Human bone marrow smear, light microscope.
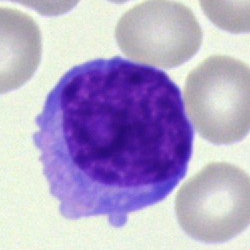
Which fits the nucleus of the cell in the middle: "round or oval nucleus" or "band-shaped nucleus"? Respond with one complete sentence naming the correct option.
Within this cell, the nucleus is a compact round or oval mass.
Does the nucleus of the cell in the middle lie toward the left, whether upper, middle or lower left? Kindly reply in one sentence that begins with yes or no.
No, the bulk of the cytoplasm is located to the left of the nucleus.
